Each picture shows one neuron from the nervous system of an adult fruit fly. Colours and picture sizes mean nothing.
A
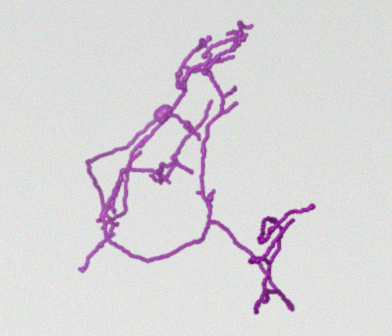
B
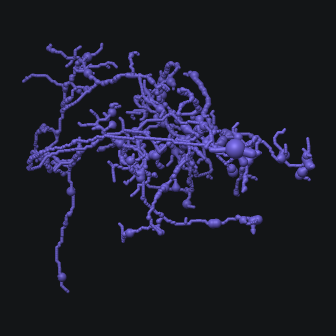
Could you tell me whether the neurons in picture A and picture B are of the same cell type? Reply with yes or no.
no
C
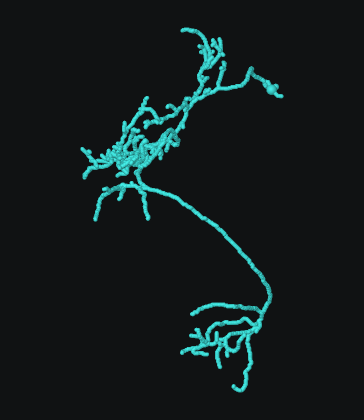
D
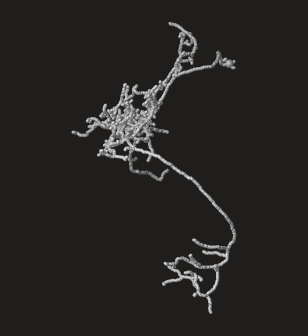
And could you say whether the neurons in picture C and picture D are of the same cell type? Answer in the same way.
yes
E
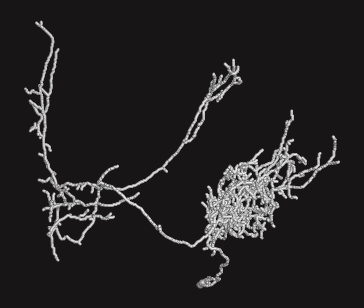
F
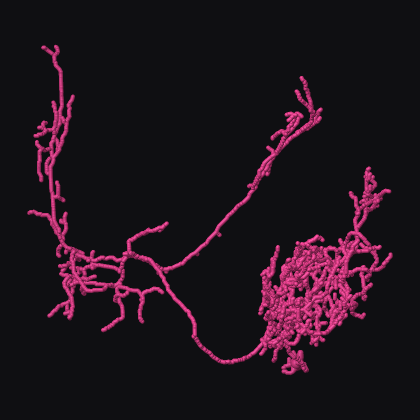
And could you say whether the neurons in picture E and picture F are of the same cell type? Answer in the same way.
yes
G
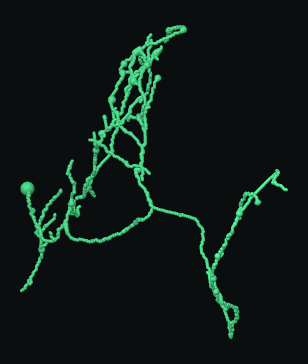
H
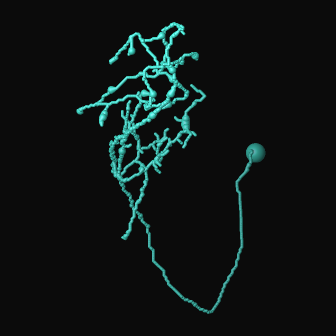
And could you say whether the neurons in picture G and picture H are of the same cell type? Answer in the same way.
no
